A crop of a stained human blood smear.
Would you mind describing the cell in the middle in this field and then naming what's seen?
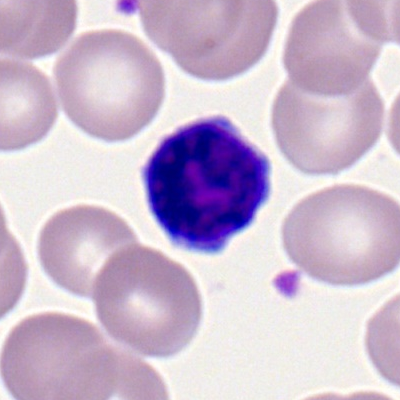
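Roughly round outline, though the edge is slightly angular, almost faceted. You only get a very thin rim of cytoplasm, mainly at the upper and lower edges, and what does show is pale blue. The chromatin's dense, dark purple and coarsely clumped. It's a lymphocyte.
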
